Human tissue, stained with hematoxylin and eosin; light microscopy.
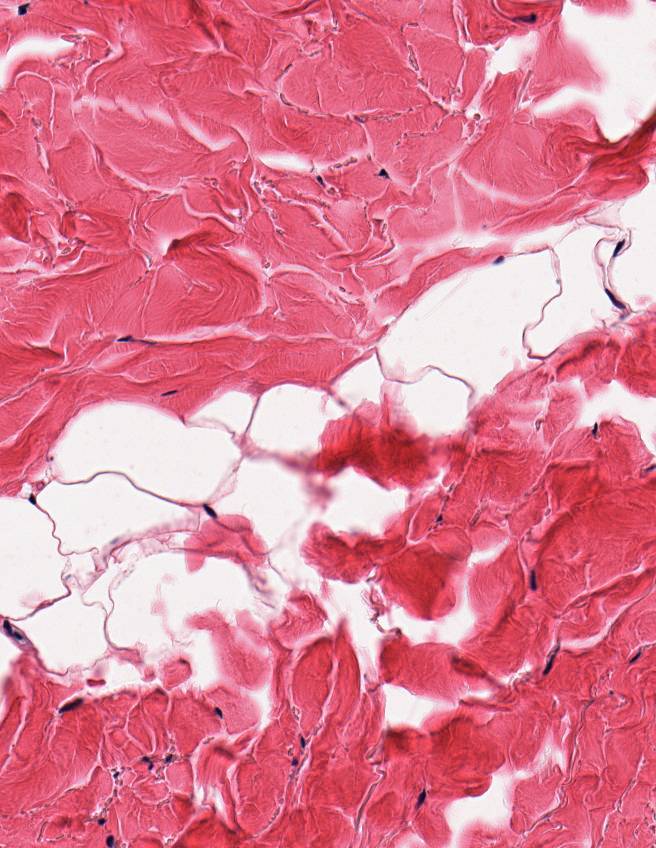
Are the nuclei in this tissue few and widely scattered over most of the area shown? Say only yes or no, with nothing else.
Yes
